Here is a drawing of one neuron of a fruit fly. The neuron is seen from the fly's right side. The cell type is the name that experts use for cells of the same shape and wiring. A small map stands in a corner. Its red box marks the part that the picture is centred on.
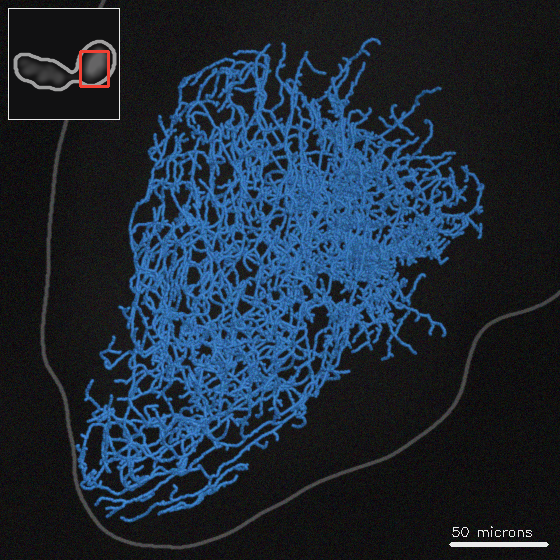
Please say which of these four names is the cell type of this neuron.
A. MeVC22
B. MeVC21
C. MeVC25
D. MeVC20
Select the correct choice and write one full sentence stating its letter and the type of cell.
Option C corresponds to MeVC25, the neuron's cell type.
